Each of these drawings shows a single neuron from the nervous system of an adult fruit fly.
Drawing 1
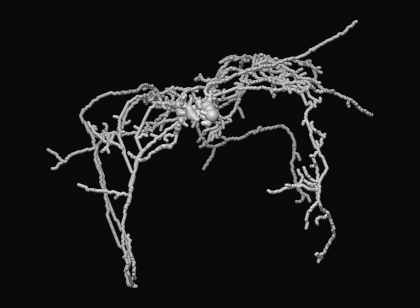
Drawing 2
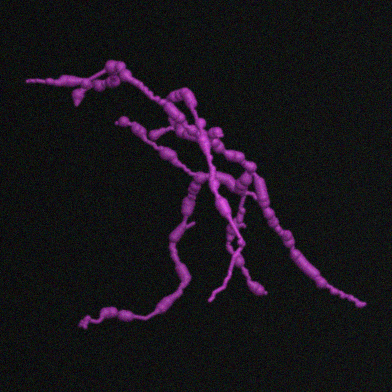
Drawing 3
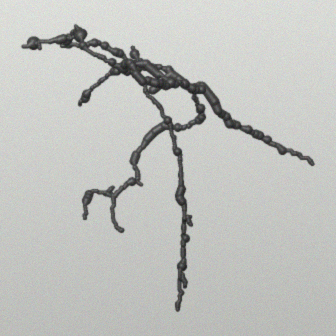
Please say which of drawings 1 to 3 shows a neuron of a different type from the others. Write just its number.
1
